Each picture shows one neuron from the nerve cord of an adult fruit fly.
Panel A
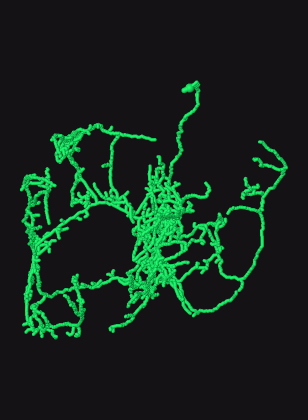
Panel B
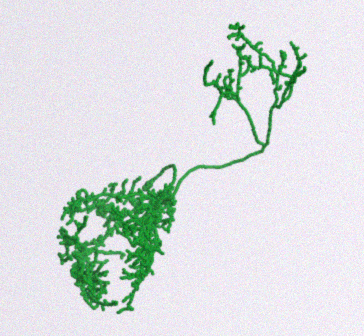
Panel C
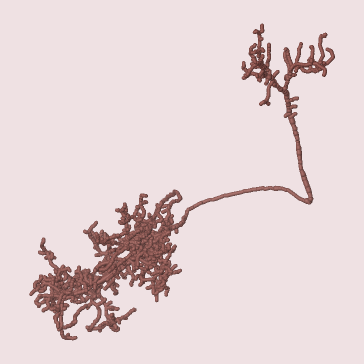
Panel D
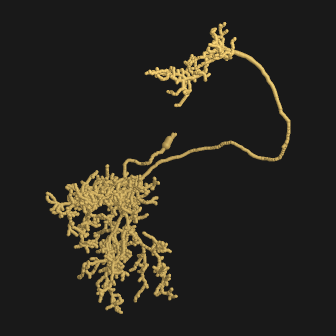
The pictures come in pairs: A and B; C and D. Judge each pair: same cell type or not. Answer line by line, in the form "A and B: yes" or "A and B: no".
A and B: yes
C and D: yes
